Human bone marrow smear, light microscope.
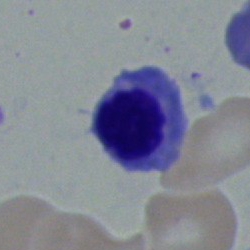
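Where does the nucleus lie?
Toward the left side, with the wider band of cytoplasm on the right.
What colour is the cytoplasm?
Medium blue, with no visible granules.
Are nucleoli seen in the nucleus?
No, none can be seen.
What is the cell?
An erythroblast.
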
